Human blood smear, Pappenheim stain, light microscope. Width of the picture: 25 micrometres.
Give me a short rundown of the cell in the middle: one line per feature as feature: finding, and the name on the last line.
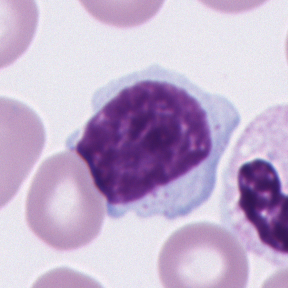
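Nucleus position: off-centre, towards the left
Nucleus size: about 11 micrometres across
Cytoplasm colour: pale blue
Cytoplasm rim: wider on the right and lower side than on the left
Granules: a few fine reddish-purple ones in the lower cytoplasm
Name: large granular lymphocyte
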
